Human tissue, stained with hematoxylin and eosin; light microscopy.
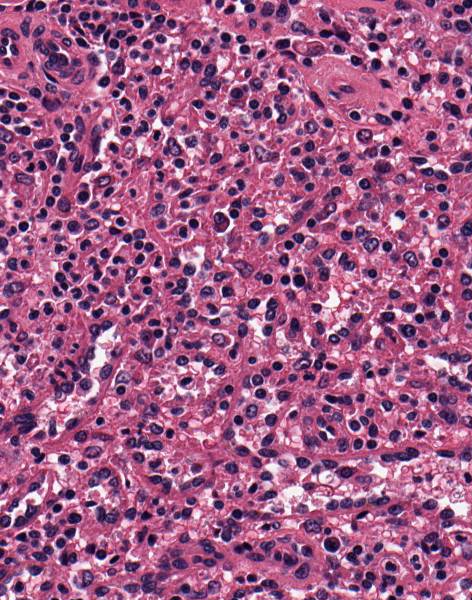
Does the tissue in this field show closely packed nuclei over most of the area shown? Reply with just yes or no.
Yes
